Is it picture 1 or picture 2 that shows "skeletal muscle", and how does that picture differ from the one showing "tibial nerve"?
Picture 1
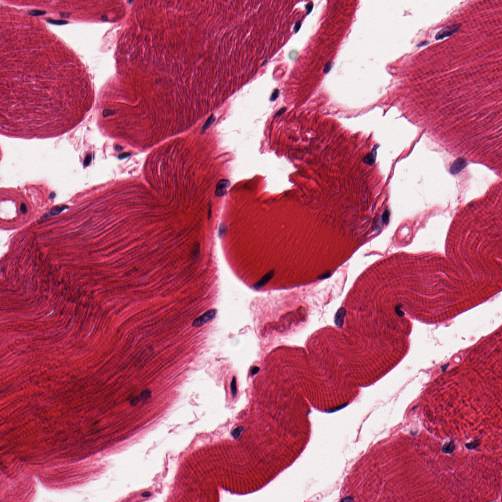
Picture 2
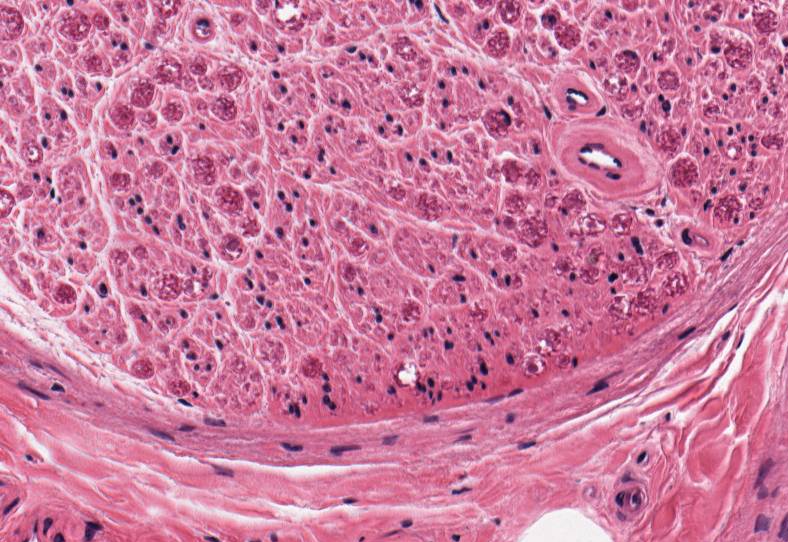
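Skeletal muscle occupies picture 1 and tibial nerve picture 2. In the skeletal muscle, many fibres show fine, regular cross-striations, and their nuclei are small, dark, flattened and set at the fibre edges. Between fibres the connective tissue is sparse, pale and wispy, with only scattered small nuclei. In the tibial nerve, a large rounded compartment fills the upper two-thirds, its curved lower border sweeping across the lower part of the field. It is packed with many small rounded pink profiles whose interiors are finely speckled. A thin layered band of flattened cells, with elongated dark nuclei parallel to the curve, bounds it below; beyond lies dense pink fibrous tissue in wavy bundles roughly parallel to the border.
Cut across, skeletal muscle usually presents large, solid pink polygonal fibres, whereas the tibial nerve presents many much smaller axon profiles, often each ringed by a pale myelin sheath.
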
